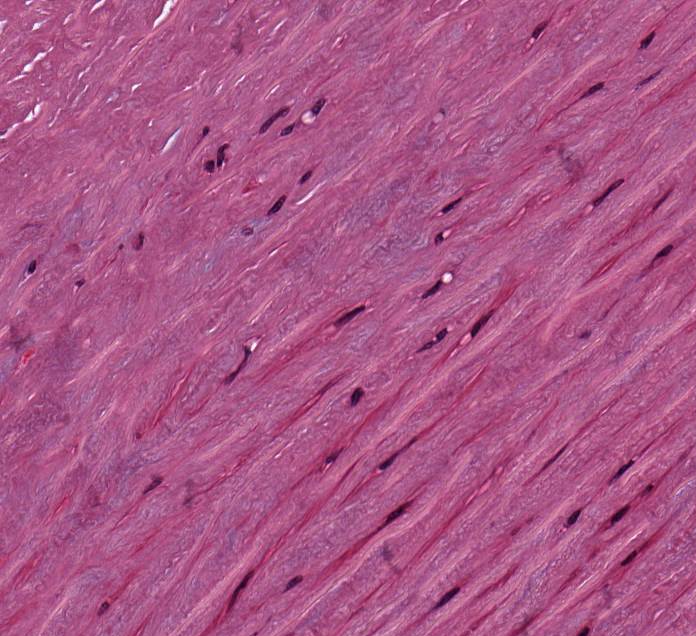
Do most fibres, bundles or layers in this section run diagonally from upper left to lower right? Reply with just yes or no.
No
